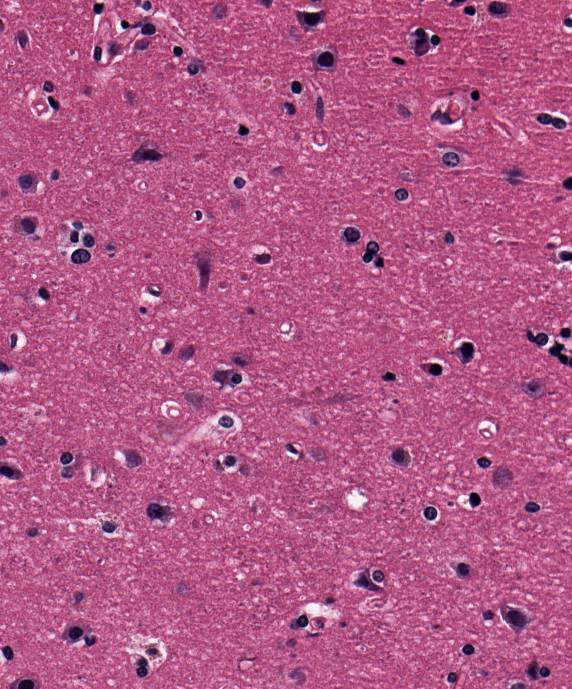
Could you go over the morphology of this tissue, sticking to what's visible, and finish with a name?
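Cells lie singly in a finely granular pink matrix filling the field, without layers or units. Most are small glial cells with round, dark, densely stained nuclei and little visible cytoplasm. Many are surrounded by clear empty halos. Epithelium, glands and fat are absent. This is cerebral cortex.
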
